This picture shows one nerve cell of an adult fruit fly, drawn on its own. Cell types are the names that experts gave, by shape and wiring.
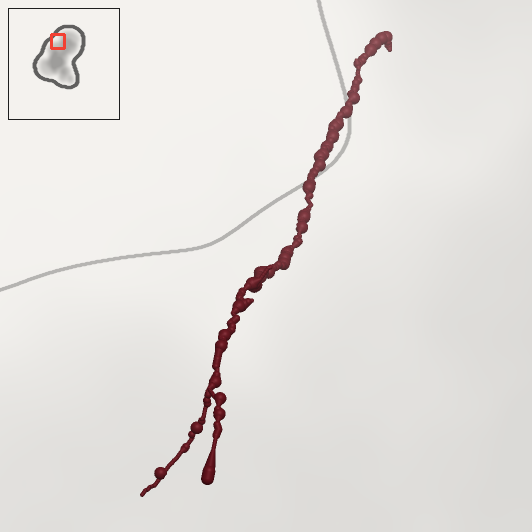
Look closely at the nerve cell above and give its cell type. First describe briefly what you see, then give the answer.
No cell body is drawn. There are a dozen or fewer branch ends. Its broad class is sensory neuron entering the brain. The cell type is JO-A4.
